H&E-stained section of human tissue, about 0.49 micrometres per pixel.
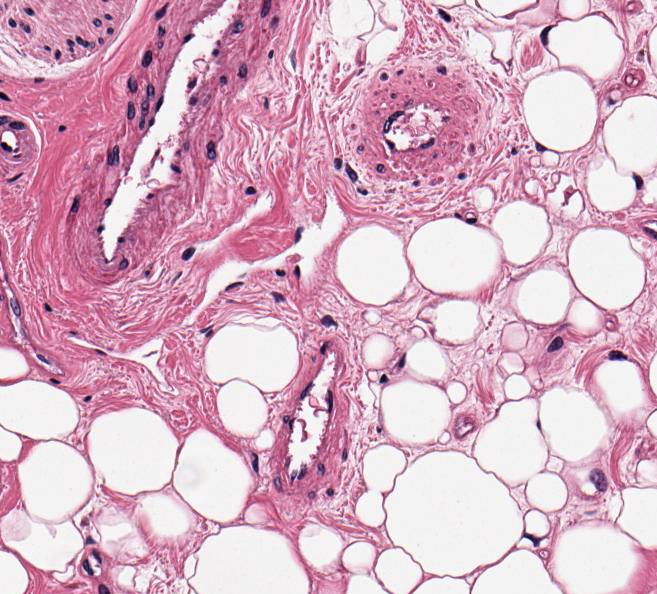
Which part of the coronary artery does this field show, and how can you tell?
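Fat fills the right and lower parts of the field; fibrous connective tissue with vessels holds the upper left. First point: each fat cell is one large empty vacuole, varying in size, bounded by a thin pink rim.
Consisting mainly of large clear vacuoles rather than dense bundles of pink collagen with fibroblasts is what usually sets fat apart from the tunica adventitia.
Second point: the few visible nuclei are flattened against the vacuole edge. Last, at upper centre-right a small vessel has a thick concentric wall of smooth muscle around a narrow lumen.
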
